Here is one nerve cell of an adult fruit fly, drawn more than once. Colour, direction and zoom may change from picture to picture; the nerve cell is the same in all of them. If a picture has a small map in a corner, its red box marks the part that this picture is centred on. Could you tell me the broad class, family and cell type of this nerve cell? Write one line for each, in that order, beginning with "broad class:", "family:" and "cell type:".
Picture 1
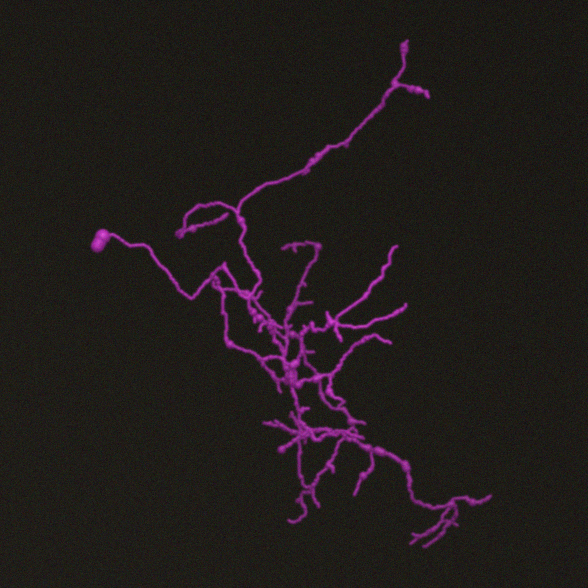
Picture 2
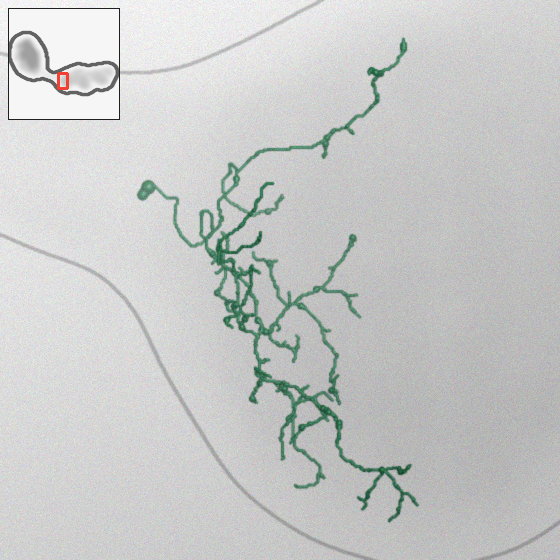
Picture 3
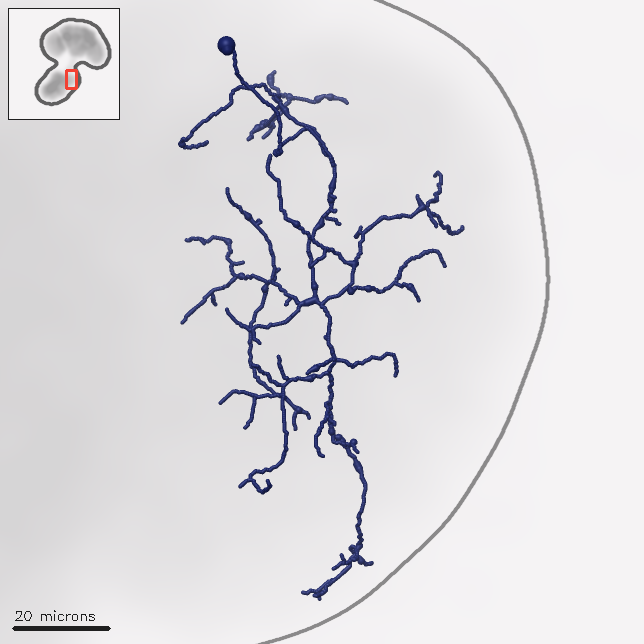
broad class: nerve-cord intrinsic neuron
family: hemilineage 16B
cell type: IN16B114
